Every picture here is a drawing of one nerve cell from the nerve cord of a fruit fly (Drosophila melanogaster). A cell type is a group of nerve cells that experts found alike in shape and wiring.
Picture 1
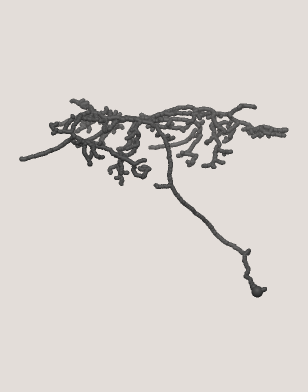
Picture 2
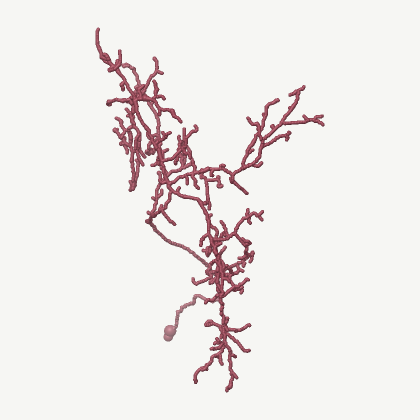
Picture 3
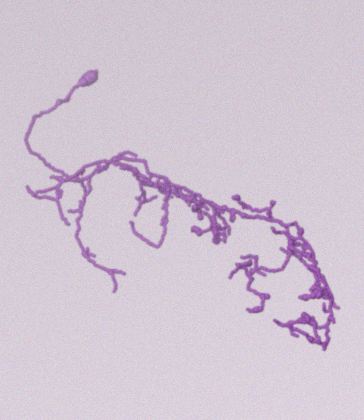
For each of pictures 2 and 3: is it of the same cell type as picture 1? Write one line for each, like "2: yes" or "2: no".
2: yes
3: no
